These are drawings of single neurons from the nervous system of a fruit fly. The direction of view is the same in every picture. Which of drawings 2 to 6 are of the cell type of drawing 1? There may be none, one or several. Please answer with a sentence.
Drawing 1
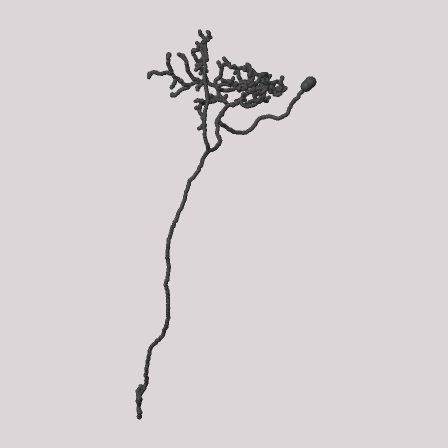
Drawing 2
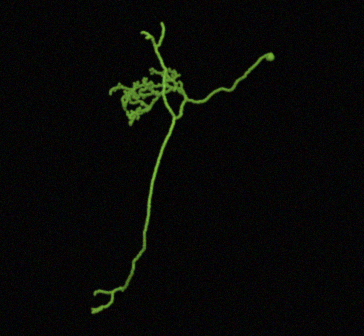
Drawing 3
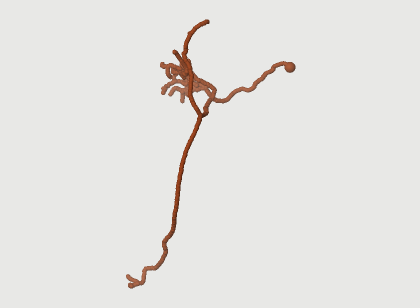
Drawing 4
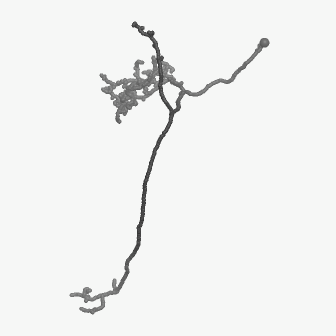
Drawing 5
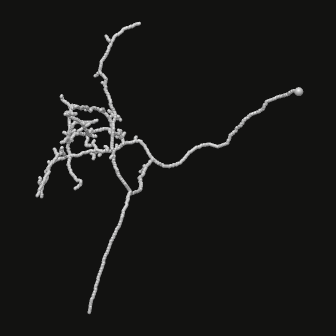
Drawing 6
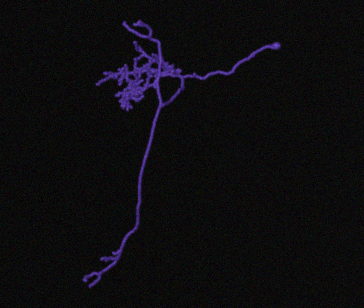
None of them is of the same cell type.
